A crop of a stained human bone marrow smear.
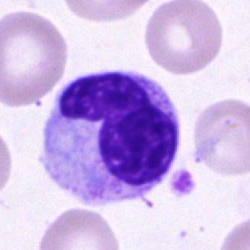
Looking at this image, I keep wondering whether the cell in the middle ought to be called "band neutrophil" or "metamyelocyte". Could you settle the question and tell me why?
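This one is a band neutrophil. Look at the nucleus: folded over on itself in a bent, curved shape, with deep purple chromatin. It sits toward the upper right, leaving most of the cytoplasm at the lower left, where only fine, faint granules show.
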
